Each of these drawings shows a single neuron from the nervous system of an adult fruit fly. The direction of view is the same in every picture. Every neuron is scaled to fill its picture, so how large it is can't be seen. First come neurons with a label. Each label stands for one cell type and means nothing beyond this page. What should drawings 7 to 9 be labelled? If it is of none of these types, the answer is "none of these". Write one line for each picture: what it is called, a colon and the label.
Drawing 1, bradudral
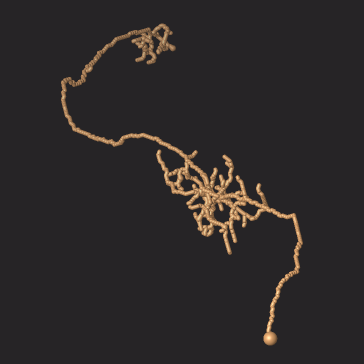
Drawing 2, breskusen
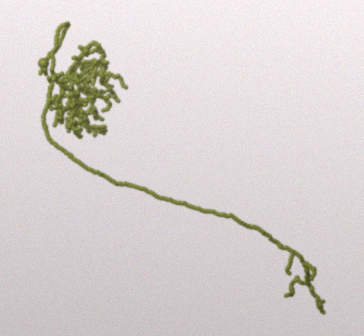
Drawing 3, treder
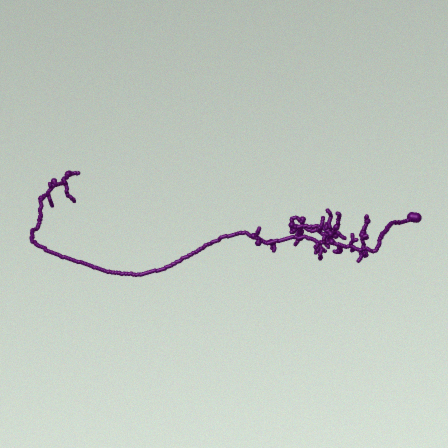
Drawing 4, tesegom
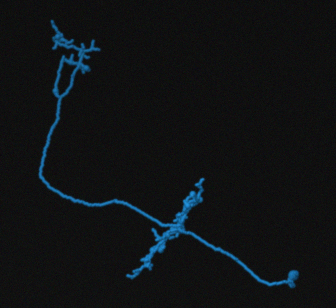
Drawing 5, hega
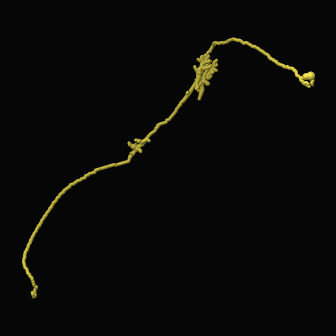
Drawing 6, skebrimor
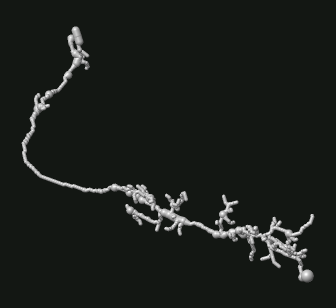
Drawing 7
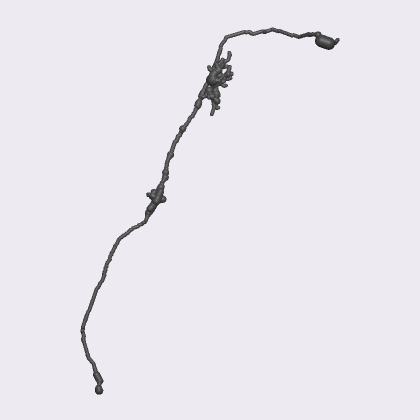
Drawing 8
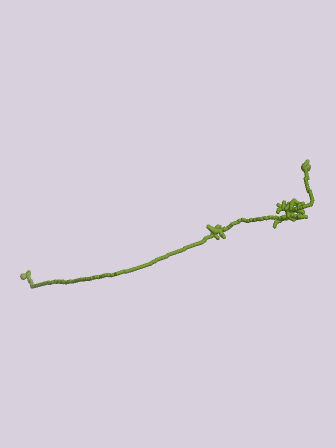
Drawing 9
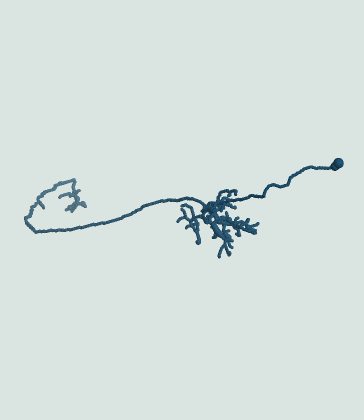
7: hega
8: hega
9: bradudral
